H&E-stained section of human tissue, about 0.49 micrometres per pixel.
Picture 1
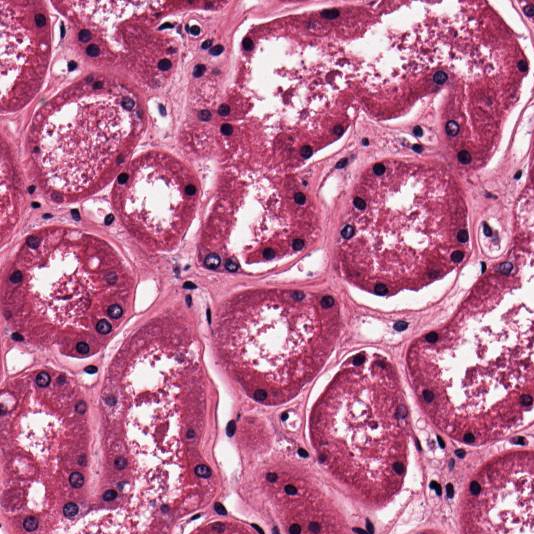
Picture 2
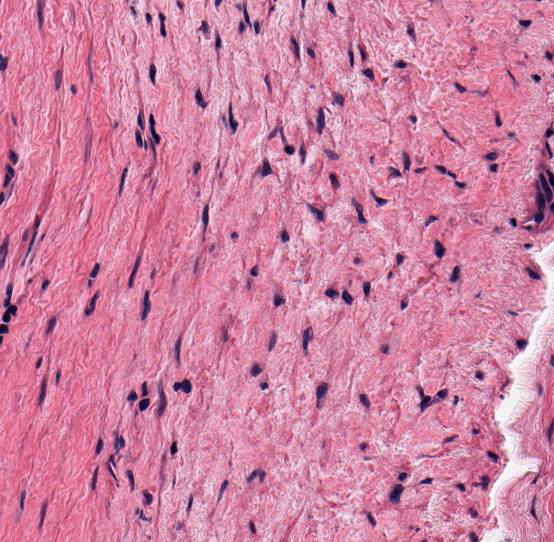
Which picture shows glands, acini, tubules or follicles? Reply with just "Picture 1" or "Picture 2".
Picture 1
